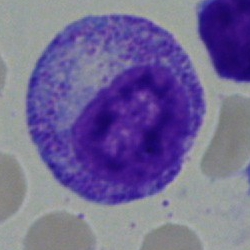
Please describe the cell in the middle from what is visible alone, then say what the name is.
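Round and smooth in outline, this cell holds plentiful bluish cytoplasm. Many purple-red granules lie scattered through it. Beside the upper-left edge of the nucleus, a pale zone of cytoplasm carries fewer granules. The cell is a myelocyte.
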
